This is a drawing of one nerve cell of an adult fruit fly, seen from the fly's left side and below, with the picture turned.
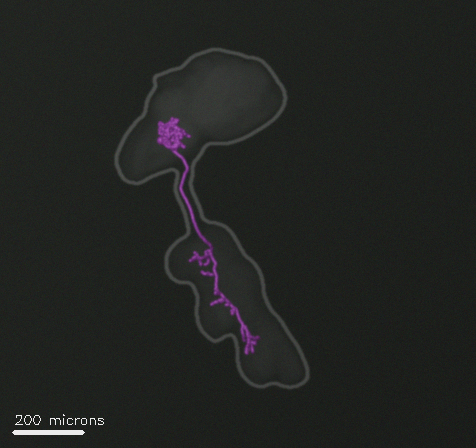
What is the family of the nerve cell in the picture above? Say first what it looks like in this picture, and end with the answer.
By the scale bar it is about 700 microns tall in this view. In this view it is taller than it is wide. Its broad class is descending neuron. The family is DNge.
